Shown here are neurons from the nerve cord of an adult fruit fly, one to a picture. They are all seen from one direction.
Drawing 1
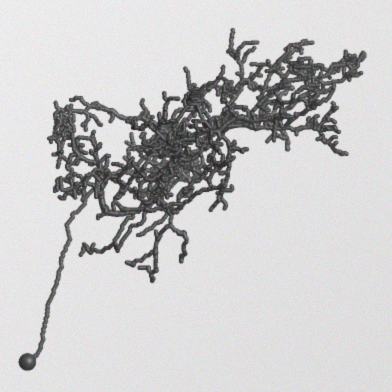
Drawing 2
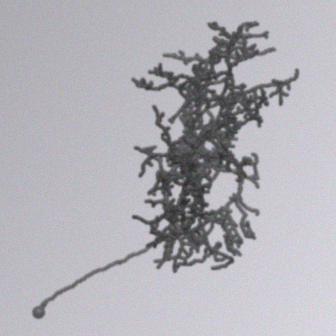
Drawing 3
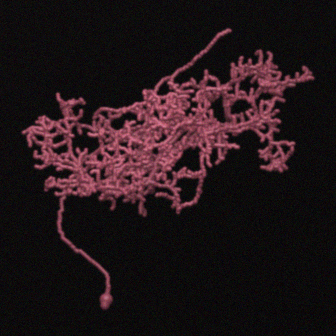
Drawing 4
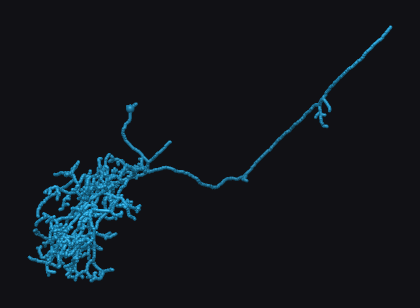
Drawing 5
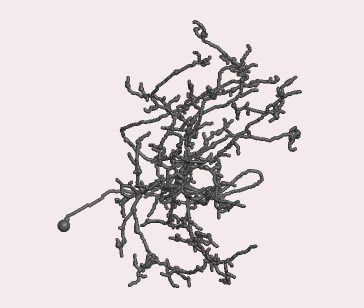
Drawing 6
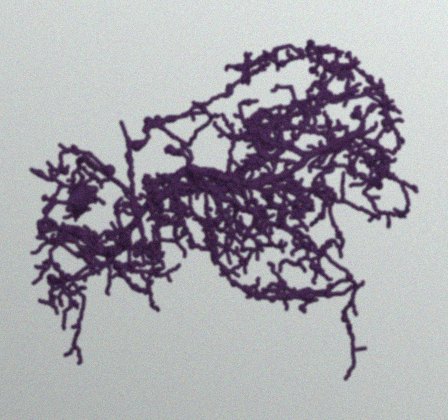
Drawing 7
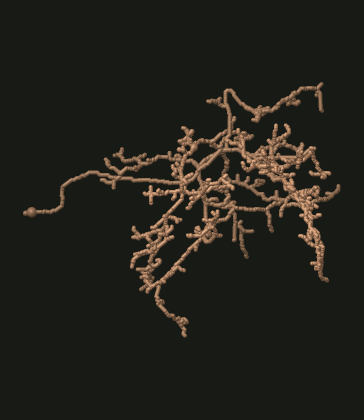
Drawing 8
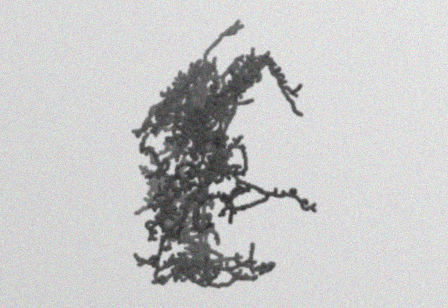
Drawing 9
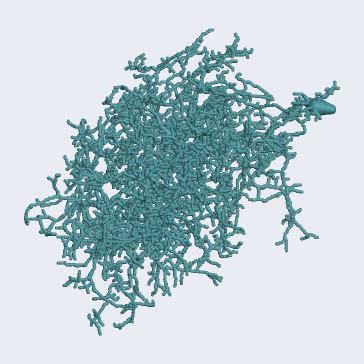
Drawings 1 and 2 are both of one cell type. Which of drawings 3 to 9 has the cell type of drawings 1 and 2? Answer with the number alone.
3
